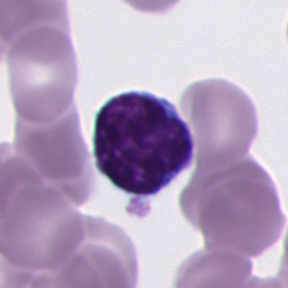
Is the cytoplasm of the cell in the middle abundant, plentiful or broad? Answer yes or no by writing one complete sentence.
No, its nucleus occupies most of the cell, with scant cytoplasm.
